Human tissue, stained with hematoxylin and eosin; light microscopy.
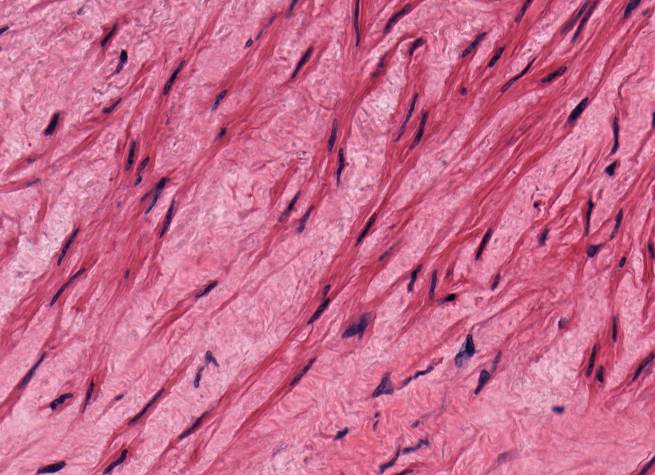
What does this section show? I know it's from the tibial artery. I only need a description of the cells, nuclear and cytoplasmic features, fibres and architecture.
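First, the fibres: deeper pink bundles run roughly parallel across the whole field, slanting from lower left to upper right. Second, the nuclei: elongated and spindle-shaped, with their long axes aligned along the bundles. Third, nuclear staining: uniformly dark, with no visible nucleoli. Finally, the cells: their cytoplasm merges into the pink fibrillary bundles, and no distinct cell borders can be made out.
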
